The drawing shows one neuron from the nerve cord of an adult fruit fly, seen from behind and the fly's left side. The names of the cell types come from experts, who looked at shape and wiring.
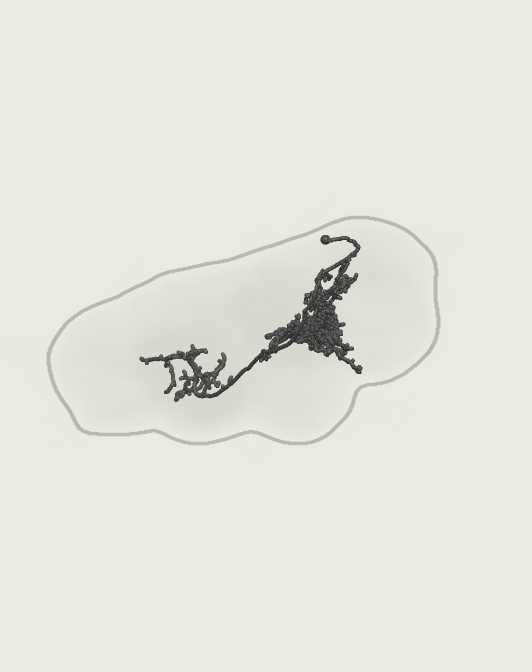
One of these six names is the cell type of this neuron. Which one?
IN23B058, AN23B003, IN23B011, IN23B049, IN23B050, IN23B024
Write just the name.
IN23B011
